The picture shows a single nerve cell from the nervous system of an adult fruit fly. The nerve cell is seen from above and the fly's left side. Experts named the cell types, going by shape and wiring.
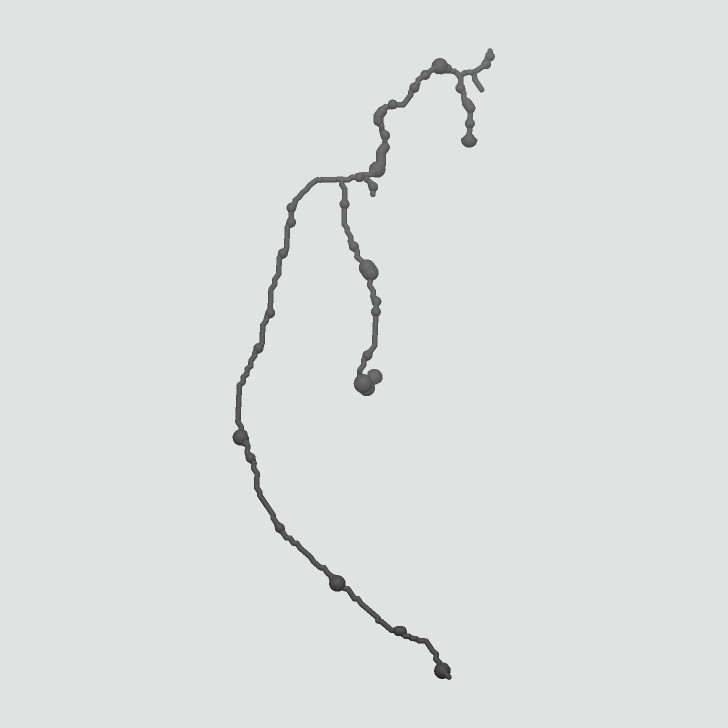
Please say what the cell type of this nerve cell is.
SNch10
